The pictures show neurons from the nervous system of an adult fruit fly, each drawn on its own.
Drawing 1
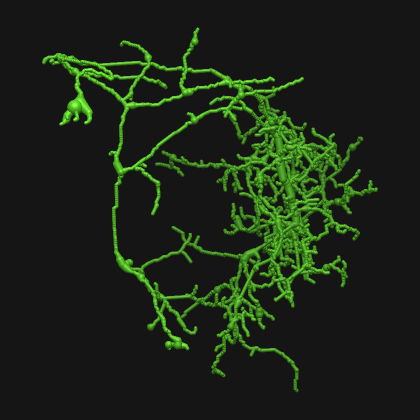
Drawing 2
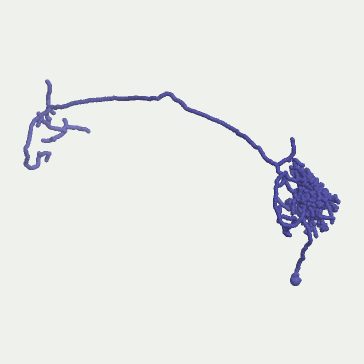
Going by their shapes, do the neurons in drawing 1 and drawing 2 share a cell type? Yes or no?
no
